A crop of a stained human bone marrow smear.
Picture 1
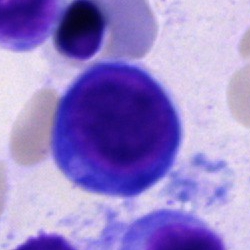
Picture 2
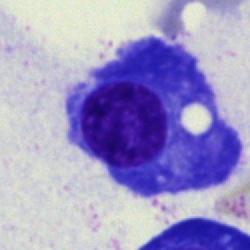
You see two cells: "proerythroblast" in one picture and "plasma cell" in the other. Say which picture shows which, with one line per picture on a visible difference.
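Picture 1 is a proerythroblast. The nucleus fills most of the cell, leaving a narrow rim of cytoplasm.
Picture 2 is a plasma cell. The cytoplasm is abundant and stains a deep blue.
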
